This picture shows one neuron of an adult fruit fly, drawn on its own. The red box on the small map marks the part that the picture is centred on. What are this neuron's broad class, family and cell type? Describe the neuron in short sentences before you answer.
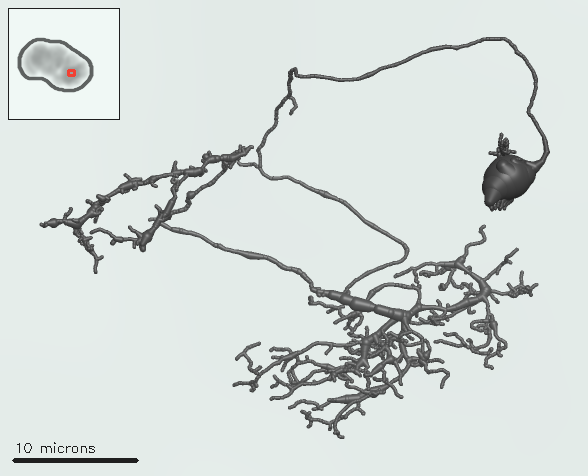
By the scale bar it is about 40 microns wide in this view. As drawn here it is wider than it is tall. Its broad class is optic-lobe intrinsic neuron. The family is T. The cell type is T4c.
